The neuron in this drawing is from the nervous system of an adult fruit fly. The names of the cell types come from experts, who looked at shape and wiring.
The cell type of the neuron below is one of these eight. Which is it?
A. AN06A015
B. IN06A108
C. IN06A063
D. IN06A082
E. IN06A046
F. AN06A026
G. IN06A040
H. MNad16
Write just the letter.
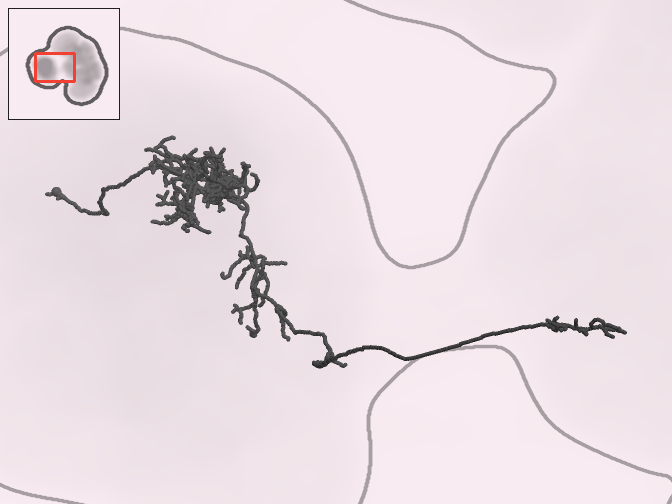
F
